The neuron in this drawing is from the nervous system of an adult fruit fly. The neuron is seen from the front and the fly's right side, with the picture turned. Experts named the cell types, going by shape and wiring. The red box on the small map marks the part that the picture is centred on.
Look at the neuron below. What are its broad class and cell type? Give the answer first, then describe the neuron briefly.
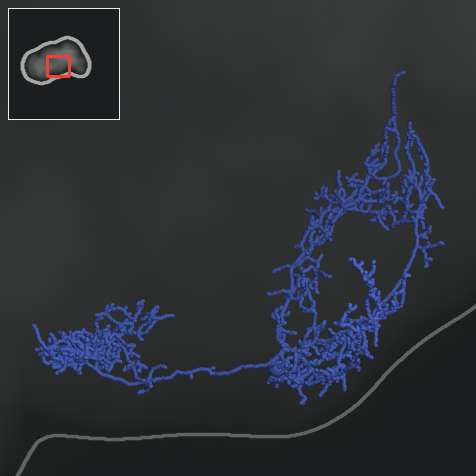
Its broad class is central-brain intrinsic neuron. Its cell type is SMP528. As drawn here it is about as wide as it is tall.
